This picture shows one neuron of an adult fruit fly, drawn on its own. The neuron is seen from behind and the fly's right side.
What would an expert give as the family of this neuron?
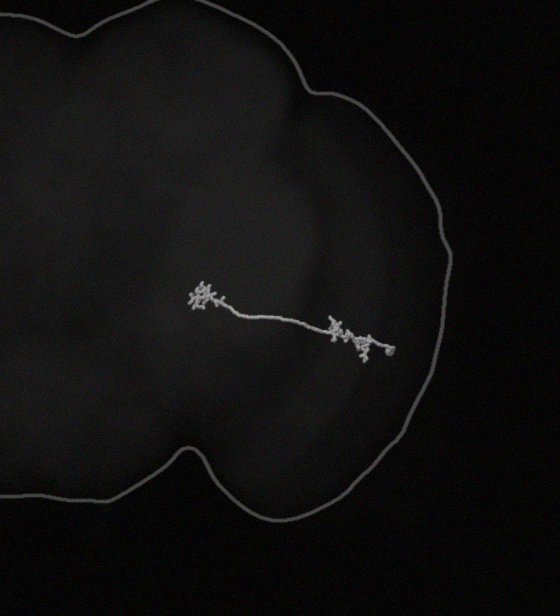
Tm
